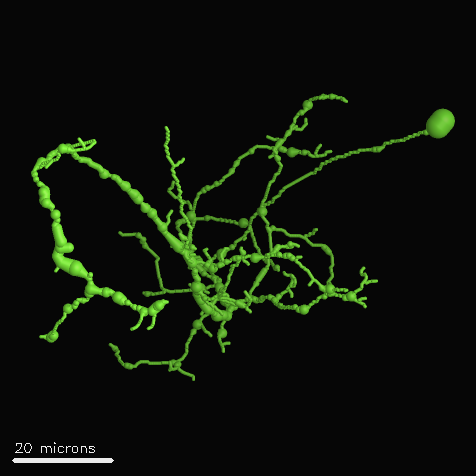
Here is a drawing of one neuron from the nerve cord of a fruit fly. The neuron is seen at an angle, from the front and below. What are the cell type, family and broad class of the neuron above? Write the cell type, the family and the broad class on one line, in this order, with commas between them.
IN19A086, hemilineage 19A, nerve-cord intrinsic neuron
